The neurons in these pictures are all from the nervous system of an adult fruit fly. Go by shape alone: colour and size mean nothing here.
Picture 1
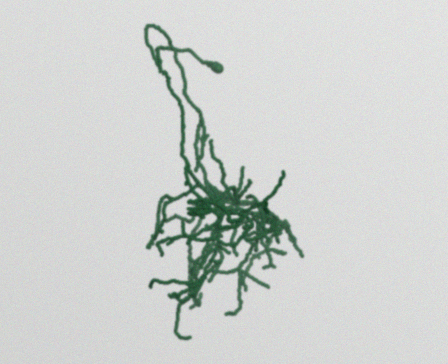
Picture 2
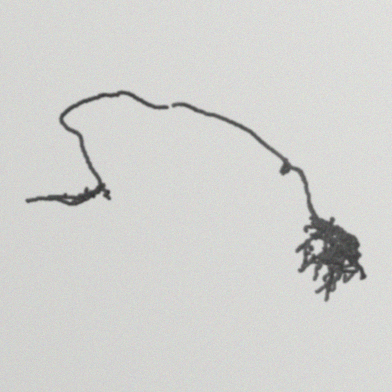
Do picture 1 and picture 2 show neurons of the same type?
no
